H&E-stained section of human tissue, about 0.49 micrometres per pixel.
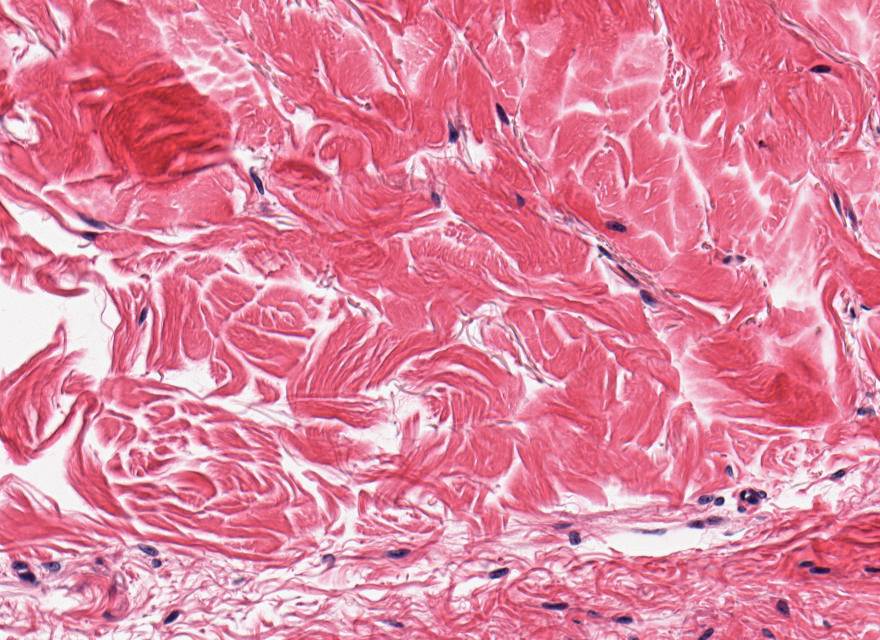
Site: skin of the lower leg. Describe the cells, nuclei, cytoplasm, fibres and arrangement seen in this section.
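The field is mostly occupied by densely packed pink fibre bundles running in many different directions. Nuclei are few and widely scattered among these bundles, and most are small, dark and elongated. Along the bottom edge runs a band of looser, finer wavy fibres containing more nuclei than the rest of the field.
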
